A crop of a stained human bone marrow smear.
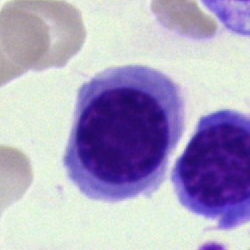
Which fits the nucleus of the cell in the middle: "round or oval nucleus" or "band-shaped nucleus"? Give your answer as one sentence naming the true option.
Within this cell, the nucleus is a compact round or oval mass.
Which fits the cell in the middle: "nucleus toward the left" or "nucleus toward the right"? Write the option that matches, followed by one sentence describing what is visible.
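Nucleus toward the left. The nucleus lies slightly off-centre toward the left of the cell.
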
